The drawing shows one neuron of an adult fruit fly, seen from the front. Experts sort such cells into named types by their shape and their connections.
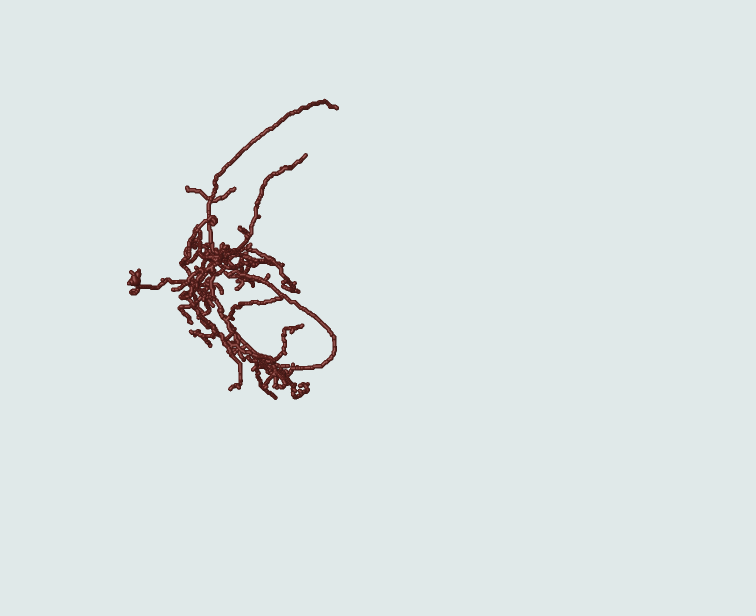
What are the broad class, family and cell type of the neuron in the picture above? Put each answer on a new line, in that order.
nerve-cord intrinsic neuron
hemilineage 17A
IN17A106_b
